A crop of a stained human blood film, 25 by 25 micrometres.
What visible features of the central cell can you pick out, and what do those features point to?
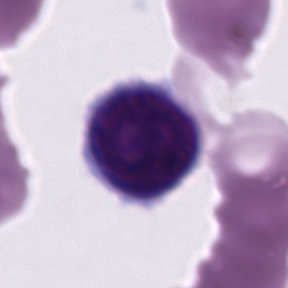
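The cell is round in outline, and its edge is slightly knobbly rather than smooth. Its chromatin is dense and deep purple. No granules are seen in the cytoplasm. The cell is a hairy cell.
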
